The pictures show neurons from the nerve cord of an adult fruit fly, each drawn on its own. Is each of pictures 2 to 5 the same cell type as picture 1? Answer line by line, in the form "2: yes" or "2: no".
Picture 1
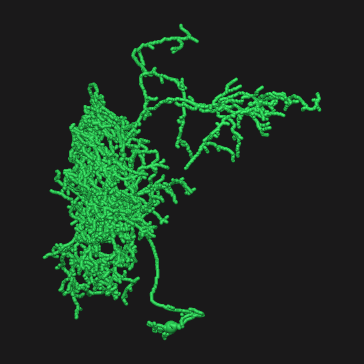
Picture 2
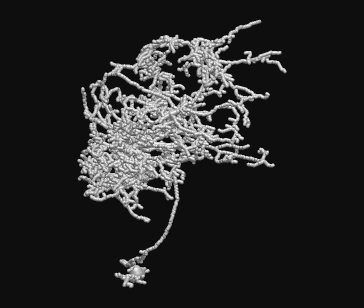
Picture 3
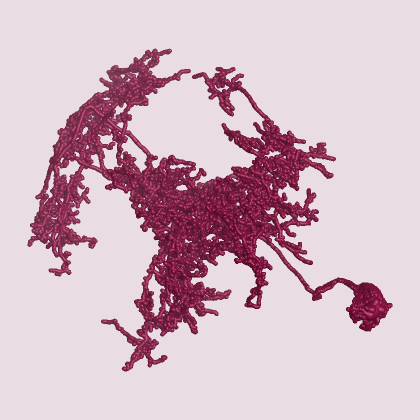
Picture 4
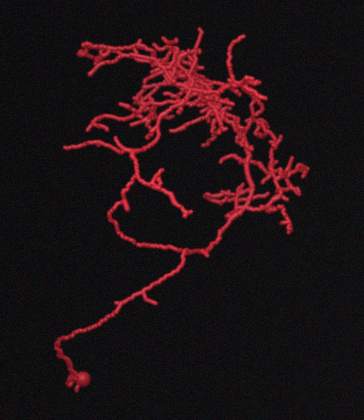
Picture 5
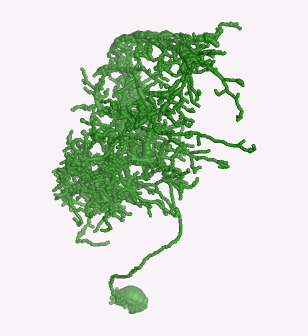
2: yes
3: yes
4: no
5: yes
